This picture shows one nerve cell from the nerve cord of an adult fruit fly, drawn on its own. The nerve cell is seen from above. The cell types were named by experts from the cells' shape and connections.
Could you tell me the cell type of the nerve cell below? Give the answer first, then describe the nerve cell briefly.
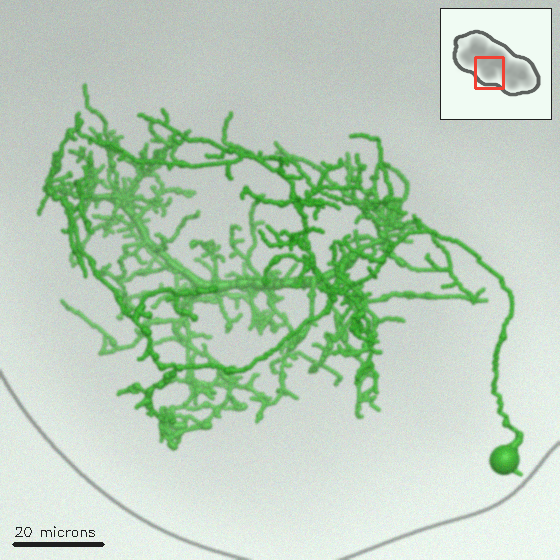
It is of cell type IN03A020. It is a nerve-cord intrinsic neuron. From left to right in the picture it spans about 110 microns. More than a hundred branch ends can be seen.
